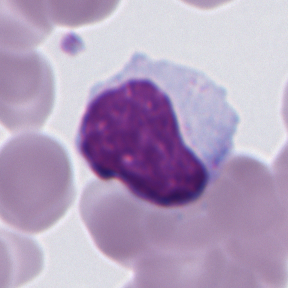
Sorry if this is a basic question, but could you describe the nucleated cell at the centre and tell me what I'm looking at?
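Pale blue-grey cytoplasm, I notice, with a few fine reddish granules scattered through it. I see no vacuoles there, and no nucleoli in the nucleus either. I'd call this a large granular lymphocyte.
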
